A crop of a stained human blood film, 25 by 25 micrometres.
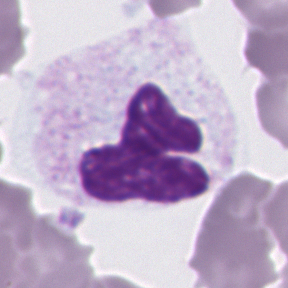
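Segmented neutrophil in a stained peripheral blood smear, the cell at centre. Its nucleus, I notice, is folded into two broad lobes that remain joined, and it sits off-centre toward the lower right. Looking closely, no nucleoli can be made out. Around it, the cytoplasm is plentiful and very pale.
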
